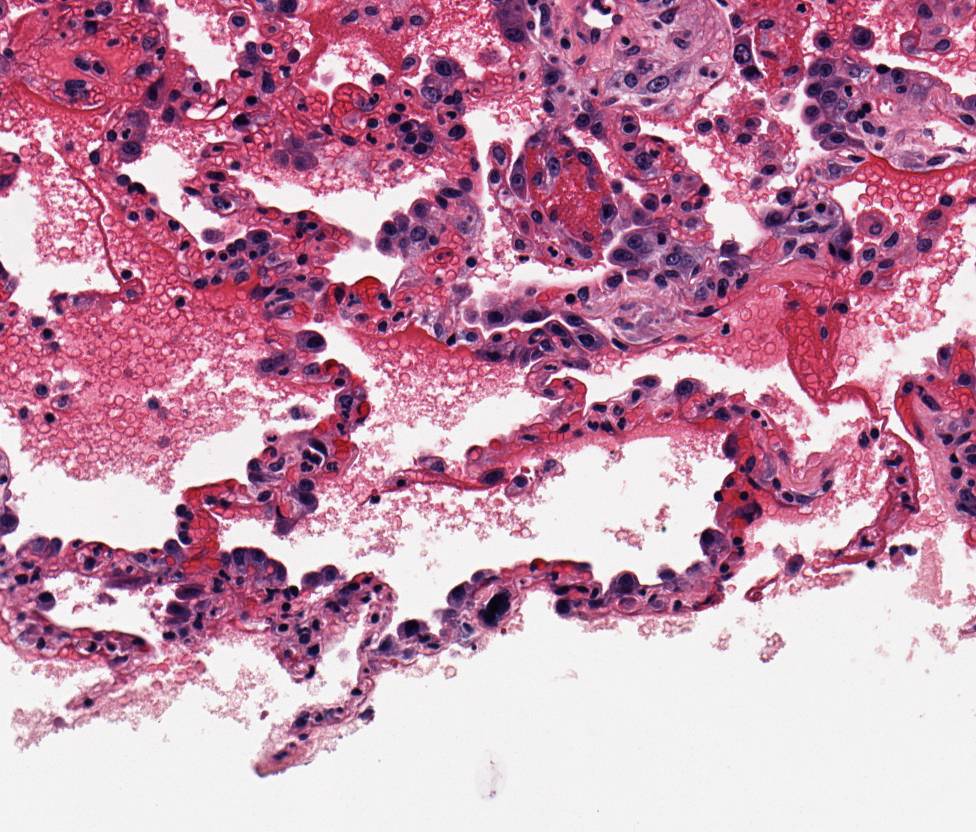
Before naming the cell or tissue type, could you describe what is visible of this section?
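Septa: thin, branching and cellular, dividing the field into irregular spaces. Lining: one row of plump cells, dark nuclei bulging into the spaces like hobnails. Nuclei: rounded, crowded and larger than those of nearby blood cells. Upper right: small clusters of larger cells, pale pink cytoplasm, oval nuclei with visible nucleoli. Section: lung.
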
